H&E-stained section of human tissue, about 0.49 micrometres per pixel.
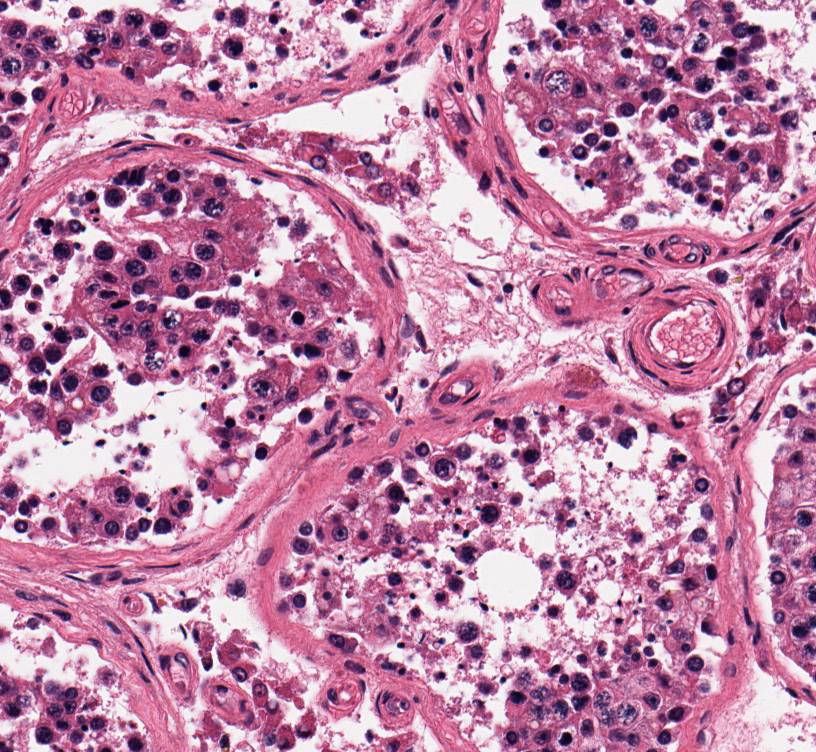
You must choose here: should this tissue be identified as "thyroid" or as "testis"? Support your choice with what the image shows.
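This is testis. What decides it is inside the compartments: many small, dense, dark round nuclei lie scattered among larger cells.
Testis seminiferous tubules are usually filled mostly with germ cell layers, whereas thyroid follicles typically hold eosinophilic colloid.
Looking again, the field is divided into several large rounded compartments whose thick pink fibrous walls are layered bands, elongated dark nuclei running parallel to each outline. At the centre, the stroma between them is loose, pale, fibrillary and has few cells.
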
